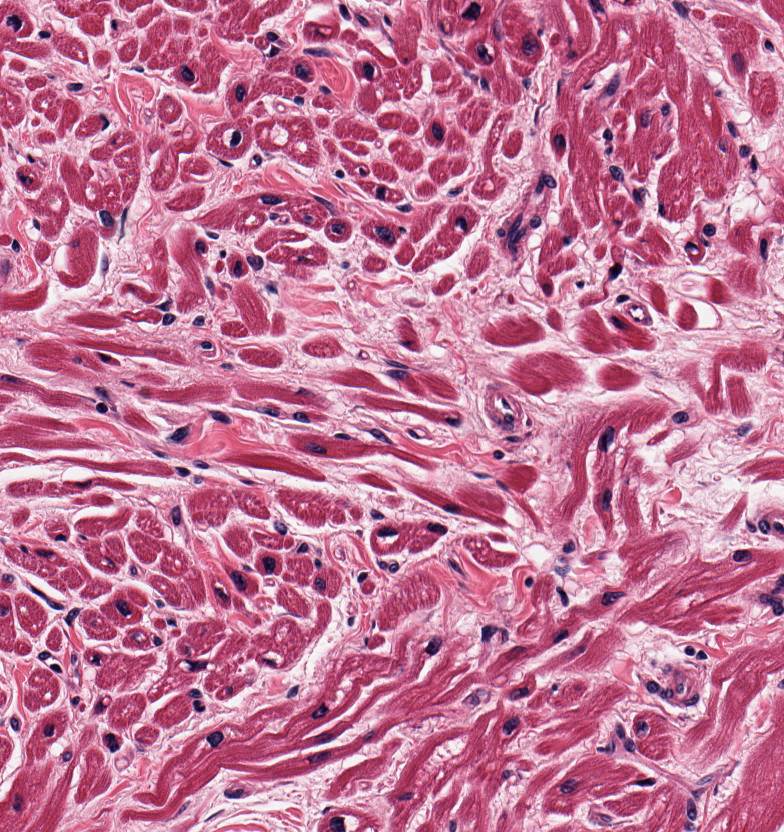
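Atrial appendage of the heart, haematoxylin and eosin stain. In the upper left, I notice some cross-cut fibres with a pale clear zone around the central nucleus. Pale, loose, wispy connective tissue separates the fibres, and seems most abundant in the middle right. Just right of centre sits a small round vessel, cross-cut.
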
